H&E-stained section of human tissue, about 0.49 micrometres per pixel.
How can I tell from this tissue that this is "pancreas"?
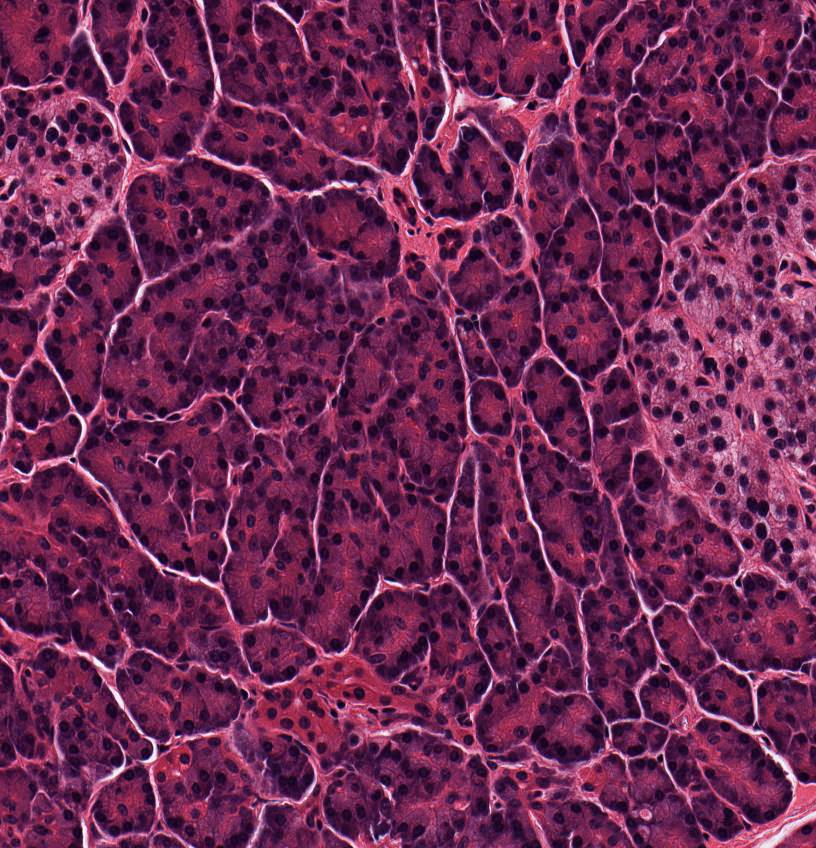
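This is the pancreas.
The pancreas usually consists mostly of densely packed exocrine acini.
Here closely packed acini fill most of the field, separated by thin fibrous septa, and the acinar cells have round, dark nuclei sitting toward the base.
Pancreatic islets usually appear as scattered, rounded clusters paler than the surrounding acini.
The large pale-staining cluster at the right edge, with no acinar arrangement, fits that paler look. No fat cells show up anywhere in the field.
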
